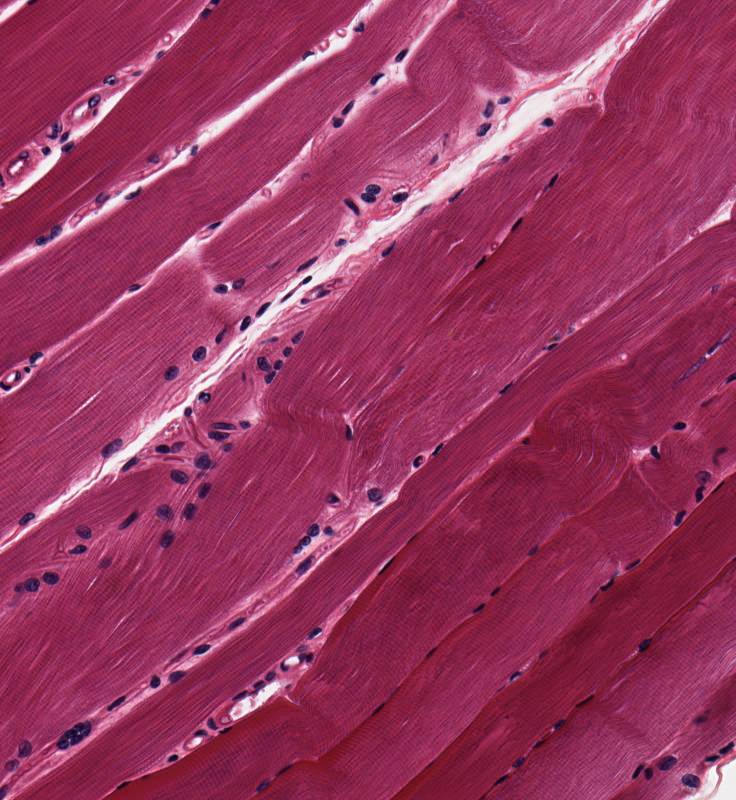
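skeletal muscle, haematoxylin and eosin stained section. Fine transverse cross-striations are visible along the fibres. Flattened fibre nuclei lie at the fibre edges, not centrally. Fibre cytoplasm stains deep pink-red throughout. Narrow pale strips of connective tissue with scattered small nuclei separate the fibres.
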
